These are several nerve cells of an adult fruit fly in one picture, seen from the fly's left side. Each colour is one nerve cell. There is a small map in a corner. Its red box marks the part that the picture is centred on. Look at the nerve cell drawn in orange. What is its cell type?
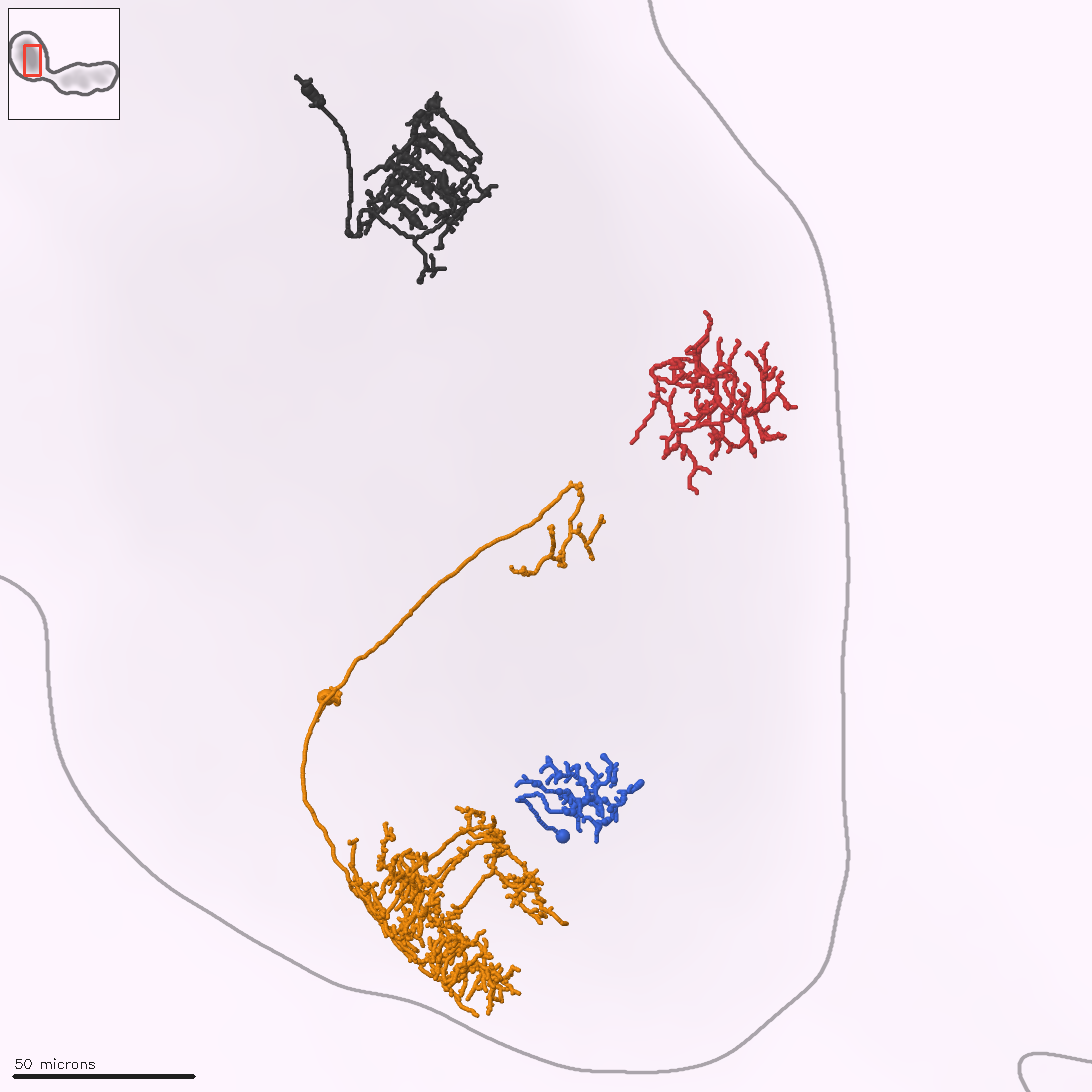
MeLo1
